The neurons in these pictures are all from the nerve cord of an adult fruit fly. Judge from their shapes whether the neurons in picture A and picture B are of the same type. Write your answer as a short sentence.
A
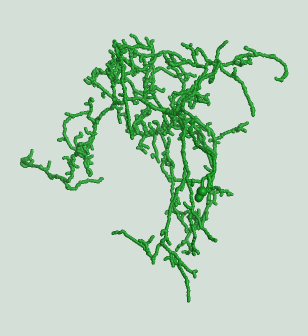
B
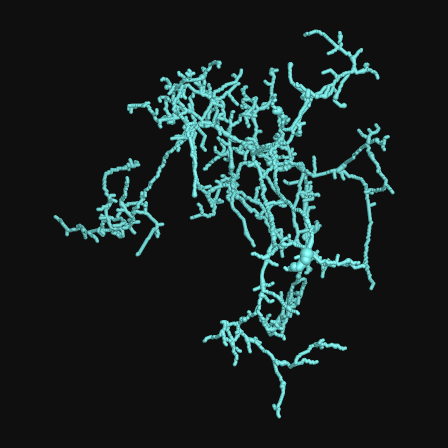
They are of the same cell type.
